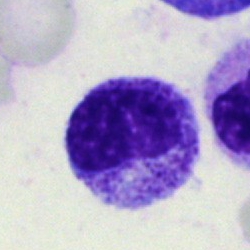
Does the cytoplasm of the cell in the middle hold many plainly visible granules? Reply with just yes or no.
Yes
